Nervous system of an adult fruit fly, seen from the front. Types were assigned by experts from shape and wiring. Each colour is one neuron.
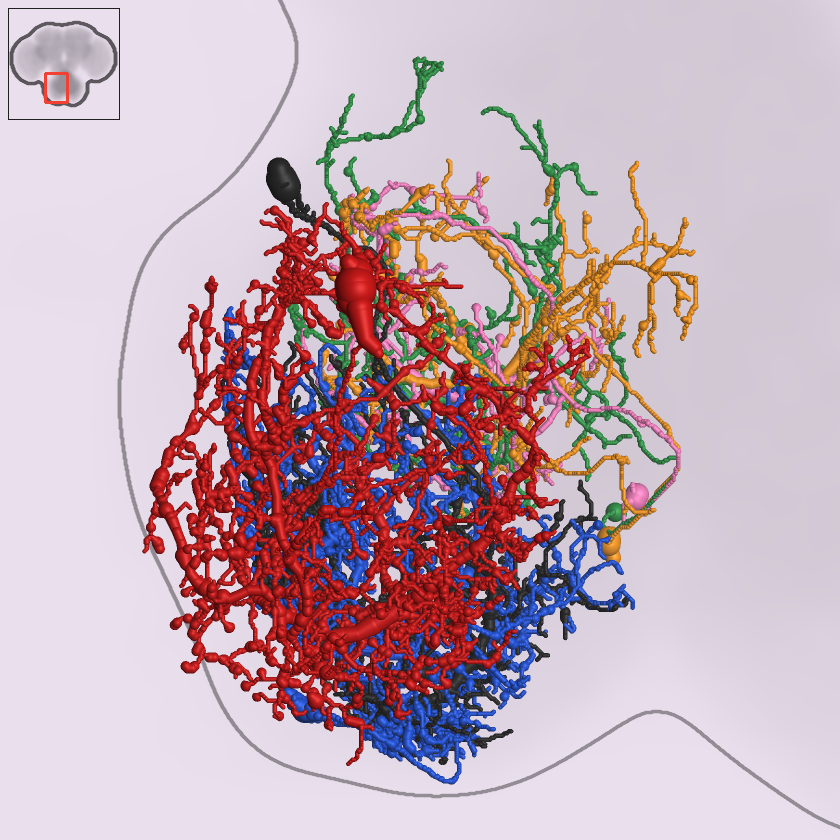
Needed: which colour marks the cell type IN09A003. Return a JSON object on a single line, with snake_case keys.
{"colour": "red"}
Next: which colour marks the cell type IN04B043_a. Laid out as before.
{"colour": "pink"}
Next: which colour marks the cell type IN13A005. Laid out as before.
{"colour": "blue"}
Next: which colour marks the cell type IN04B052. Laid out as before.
{"colour": "green"}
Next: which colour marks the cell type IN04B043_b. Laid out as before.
{"colour": "orange"}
